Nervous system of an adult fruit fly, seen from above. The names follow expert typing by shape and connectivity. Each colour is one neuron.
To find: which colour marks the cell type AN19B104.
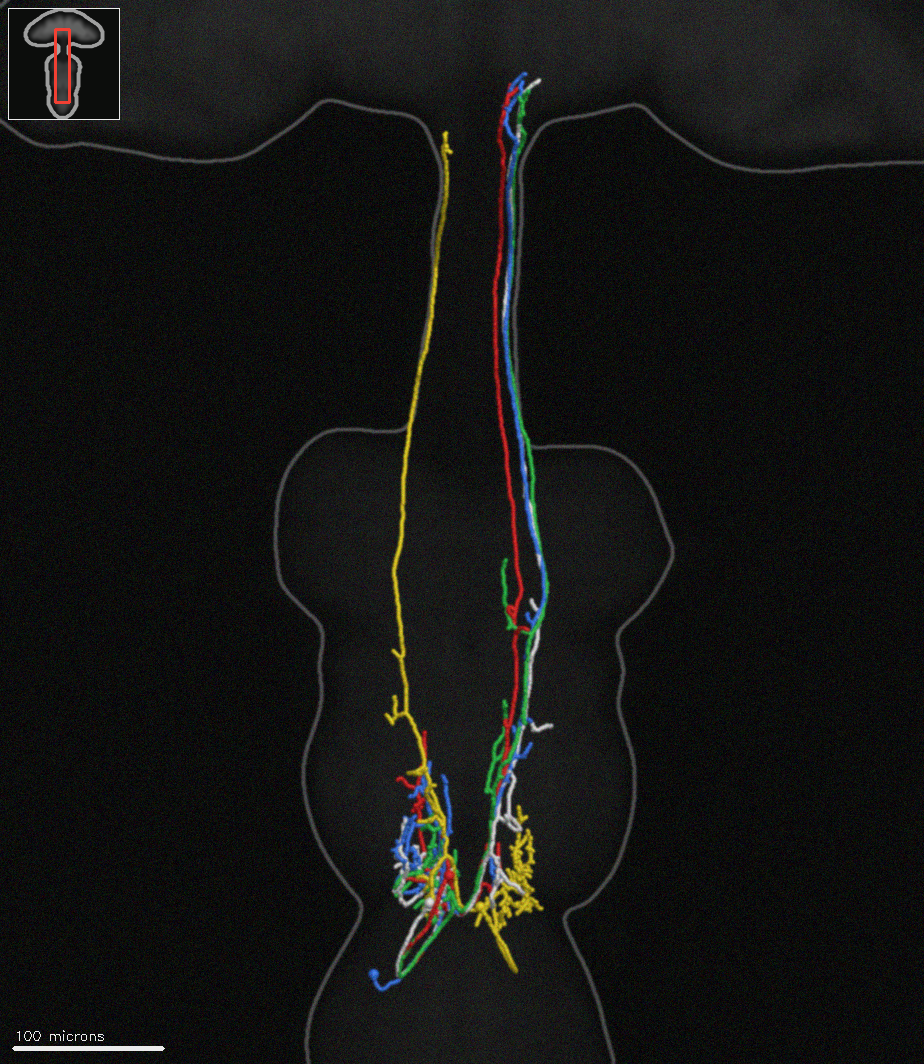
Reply: blue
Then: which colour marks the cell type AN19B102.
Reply: white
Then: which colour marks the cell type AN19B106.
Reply: red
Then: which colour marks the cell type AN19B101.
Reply: green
